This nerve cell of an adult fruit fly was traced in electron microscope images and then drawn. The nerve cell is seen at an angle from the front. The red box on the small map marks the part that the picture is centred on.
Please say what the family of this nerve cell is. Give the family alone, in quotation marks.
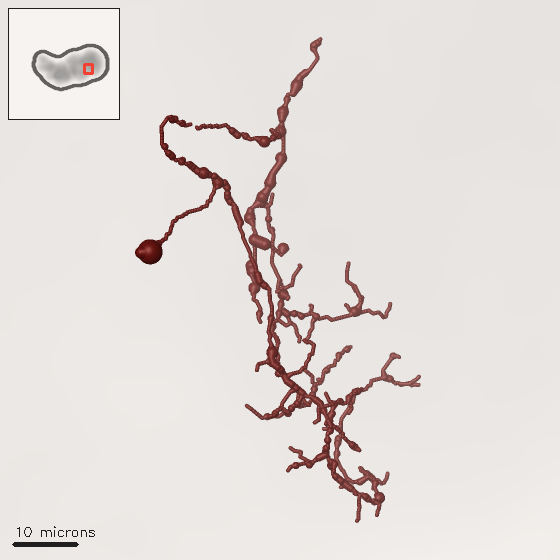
"LPi"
